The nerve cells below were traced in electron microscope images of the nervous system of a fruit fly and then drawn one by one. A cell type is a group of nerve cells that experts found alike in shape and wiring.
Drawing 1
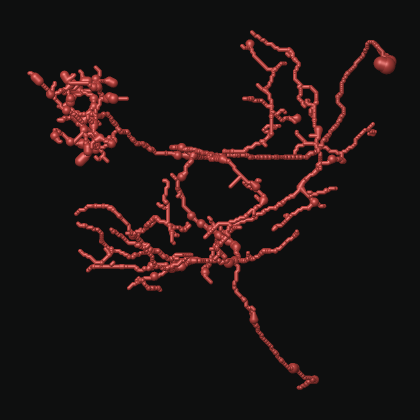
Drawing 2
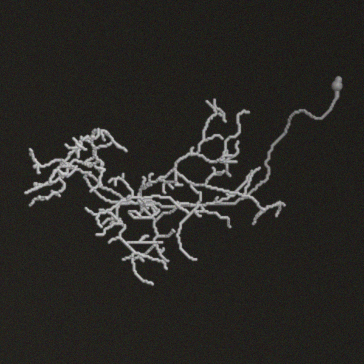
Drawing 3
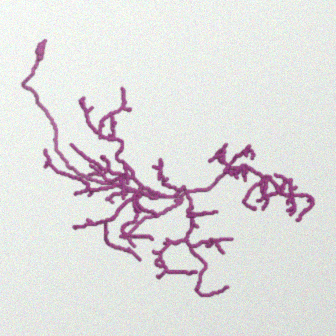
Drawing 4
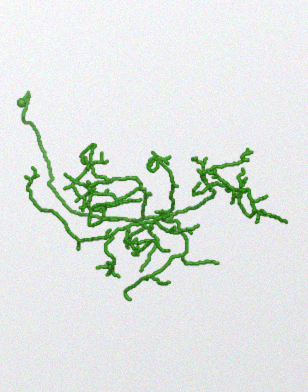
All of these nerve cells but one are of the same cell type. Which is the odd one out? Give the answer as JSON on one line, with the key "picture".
{"picture": 1}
